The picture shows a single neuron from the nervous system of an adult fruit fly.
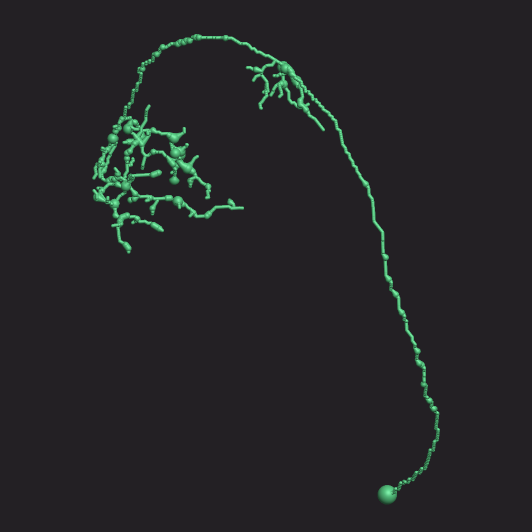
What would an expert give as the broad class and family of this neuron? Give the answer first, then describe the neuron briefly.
This is a central-brain intrinsic neuron. The name of its family is class CX. The cell body can be seen at the lower right of the picture. Dozens of branch ends can be seen.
